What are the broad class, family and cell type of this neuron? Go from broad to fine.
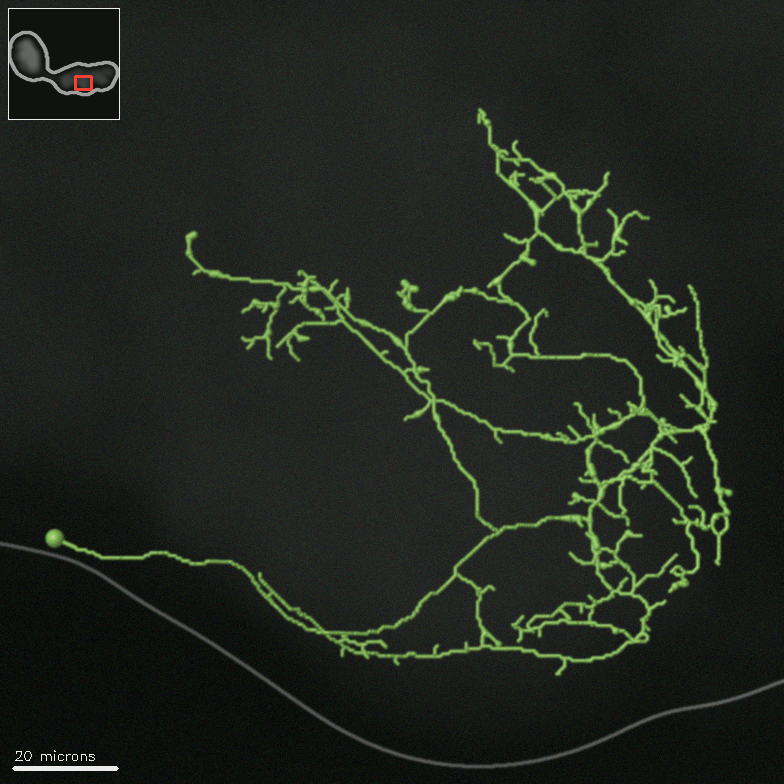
nerve-cord intrinsic neuron; hemilineage 13B; IN13B064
